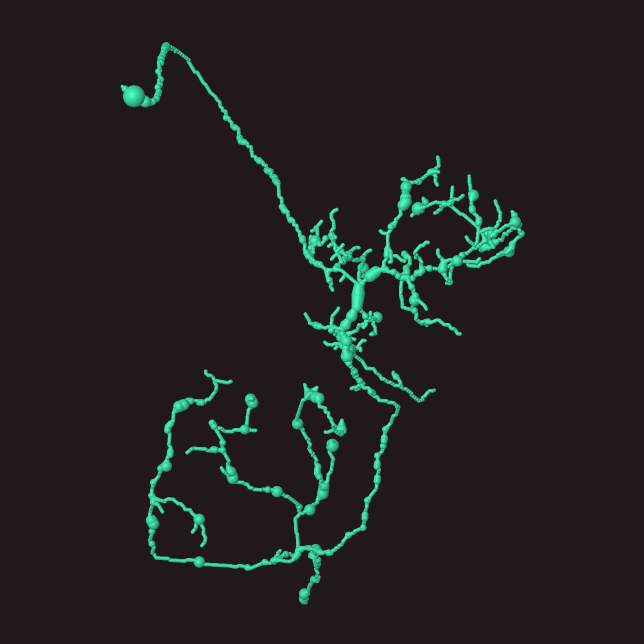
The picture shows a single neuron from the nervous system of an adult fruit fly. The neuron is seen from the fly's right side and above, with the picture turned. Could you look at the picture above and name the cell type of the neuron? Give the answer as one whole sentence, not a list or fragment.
Within the cell type CB1389 sits this neuron.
